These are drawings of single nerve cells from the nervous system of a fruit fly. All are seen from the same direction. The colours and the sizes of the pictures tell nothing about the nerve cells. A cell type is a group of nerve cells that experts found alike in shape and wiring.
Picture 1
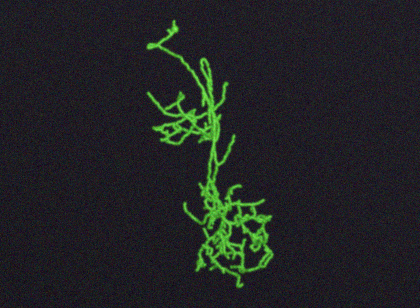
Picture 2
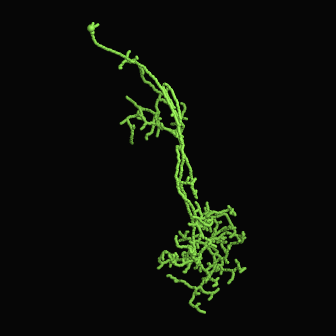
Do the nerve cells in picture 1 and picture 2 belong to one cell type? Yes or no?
yes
